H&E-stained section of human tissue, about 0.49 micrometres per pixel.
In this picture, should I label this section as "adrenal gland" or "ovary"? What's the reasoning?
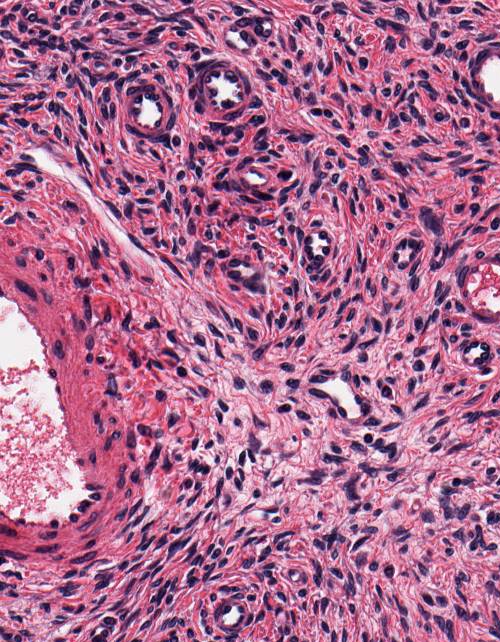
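This section is ovary. Densely packed spindle cells fill nearly the whole field in a swirling, whorled arrangement, with dark, oval to spindle-shaped nuclei and scant cytoplasm.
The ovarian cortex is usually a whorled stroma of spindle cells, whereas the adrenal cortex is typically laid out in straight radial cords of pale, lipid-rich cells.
Fine pink collagen fibres run between the spindle cells.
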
